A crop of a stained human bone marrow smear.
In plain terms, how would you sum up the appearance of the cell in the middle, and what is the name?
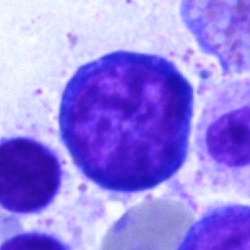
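Outline: roughly round, with a slightly flattened edge at the upper right. Cytoplasm: very scant, only a thin deep blue rim around the nucleus. Granules: none visible anywhere within the cell. This is a proerythroblast.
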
